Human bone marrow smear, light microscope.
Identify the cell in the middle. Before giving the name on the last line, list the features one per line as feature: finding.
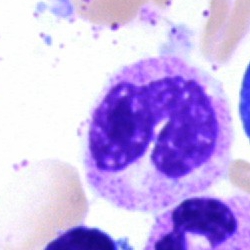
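Outline: round, and smooth all the way around.
Chromatin: dark purple, coarsely clumped, with small paler patches.
Cytoplasm: a moderate rim, pale pinkish-lilac, around the nucleus.
Granules: fine, pink-lilac, filling the cytoplasm.
Name: band neutrophil.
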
